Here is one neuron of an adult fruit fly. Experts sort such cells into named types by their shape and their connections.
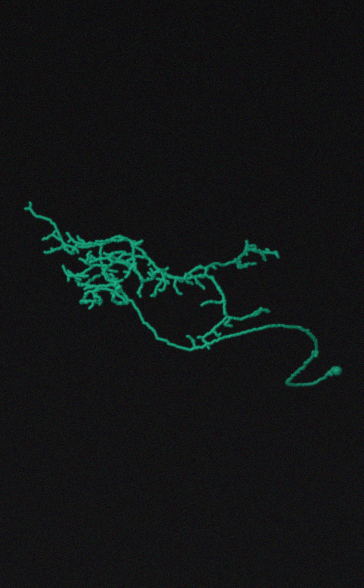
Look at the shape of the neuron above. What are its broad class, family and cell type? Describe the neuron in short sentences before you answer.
Dozens of branch ends can be seen. As drawn here it is wider than it is tall. This is a central-brain intrinsic neuron. Its family is hemilineage SLPav2. The cell type is CB1212.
